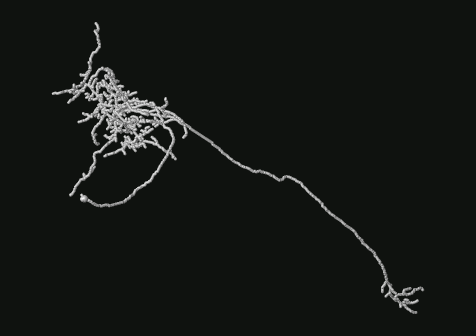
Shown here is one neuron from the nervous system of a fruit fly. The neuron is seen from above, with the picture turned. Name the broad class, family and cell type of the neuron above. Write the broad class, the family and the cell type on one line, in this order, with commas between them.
central-brain intrinsic neuron, hemilineage VLPa2, PVLP024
